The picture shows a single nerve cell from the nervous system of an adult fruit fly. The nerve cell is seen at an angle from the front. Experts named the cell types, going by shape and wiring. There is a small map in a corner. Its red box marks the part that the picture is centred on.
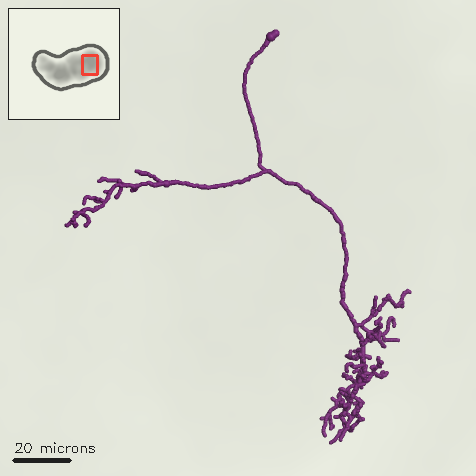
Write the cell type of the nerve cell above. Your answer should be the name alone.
LC22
